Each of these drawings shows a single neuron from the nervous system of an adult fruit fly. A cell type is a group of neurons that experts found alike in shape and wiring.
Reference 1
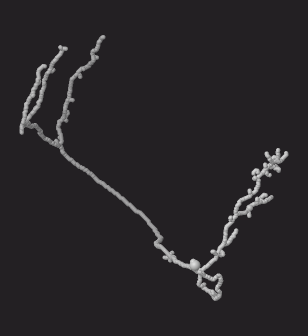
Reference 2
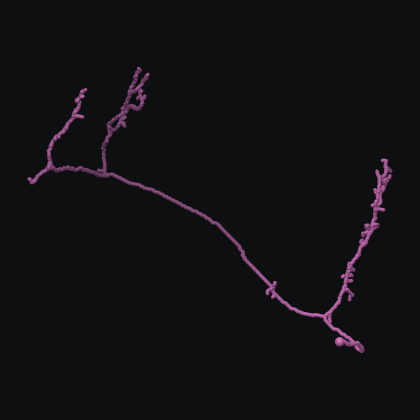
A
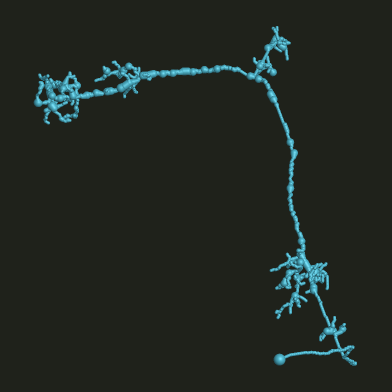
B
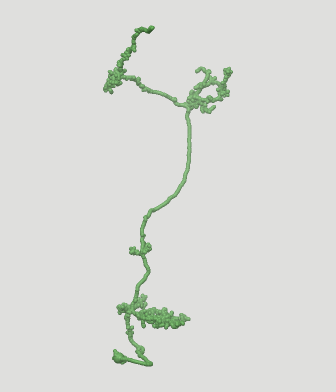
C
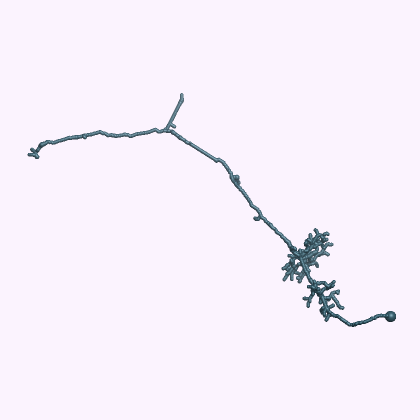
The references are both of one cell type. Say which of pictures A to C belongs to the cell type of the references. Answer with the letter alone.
B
